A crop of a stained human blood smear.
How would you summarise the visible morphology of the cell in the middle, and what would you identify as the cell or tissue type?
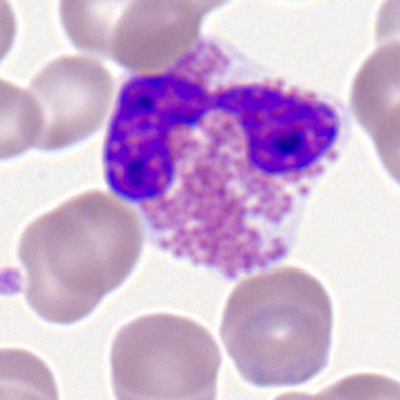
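Two nuclear lobes, one left and one right, joined near the top by a thin strand. Cytoplasm packed with coarse, round, pink-orange granules. Some granules overlie the lobes. Cell: eosinophil.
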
